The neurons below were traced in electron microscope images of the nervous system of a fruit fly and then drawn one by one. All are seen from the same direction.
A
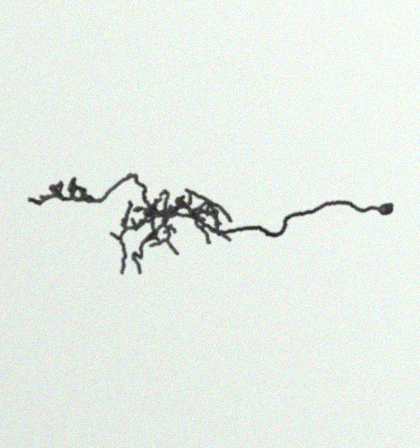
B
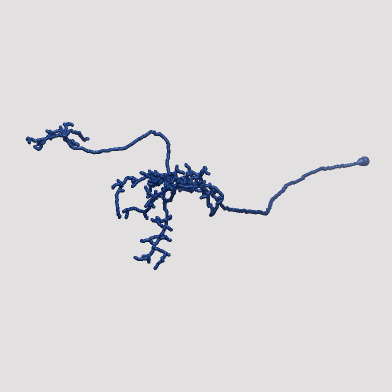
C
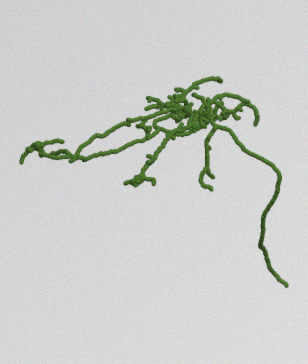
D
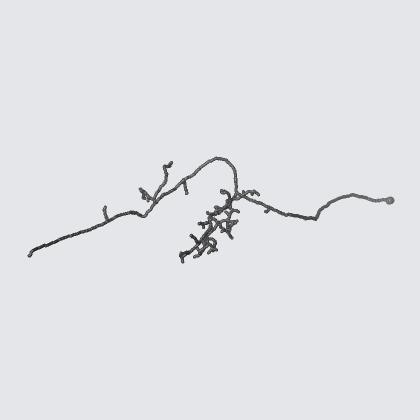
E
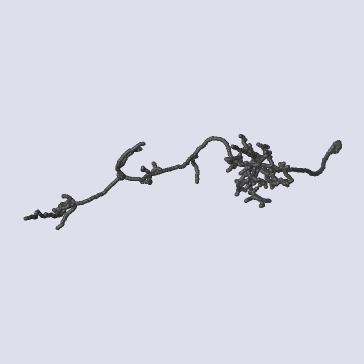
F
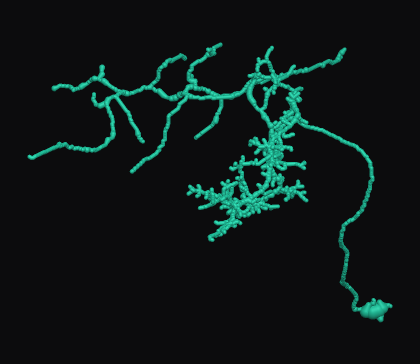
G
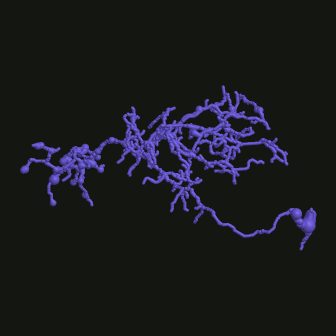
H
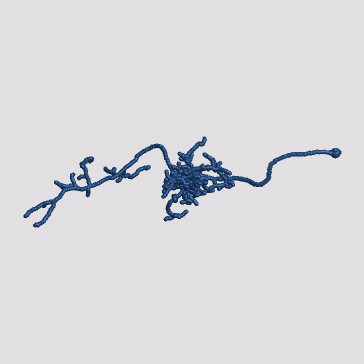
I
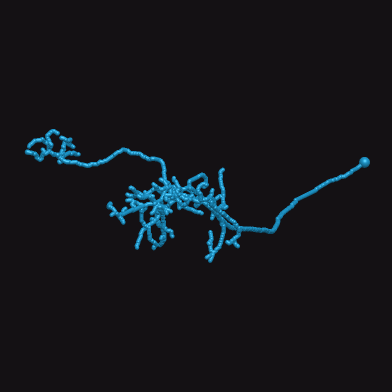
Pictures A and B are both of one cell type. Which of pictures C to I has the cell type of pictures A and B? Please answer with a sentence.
The neuron in picture I is of the same cell type.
